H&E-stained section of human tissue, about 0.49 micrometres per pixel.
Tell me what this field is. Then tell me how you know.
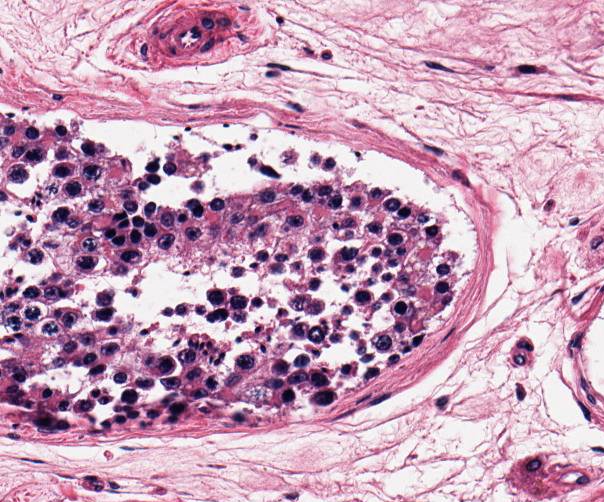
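The field mainly shows a seminiferous tubule. A single large oval tubule, cut off by the left edge, fills the left and centre and is packed with many round cells with dark round nuclei.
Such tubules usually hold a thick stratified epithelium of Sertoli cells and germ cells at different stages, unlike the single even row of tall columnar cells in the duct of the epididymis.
Its boundary is a band of pink, layered fibrous tissue with flattened spindle-shaped nuclei.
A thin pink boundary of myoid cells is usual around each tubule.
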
